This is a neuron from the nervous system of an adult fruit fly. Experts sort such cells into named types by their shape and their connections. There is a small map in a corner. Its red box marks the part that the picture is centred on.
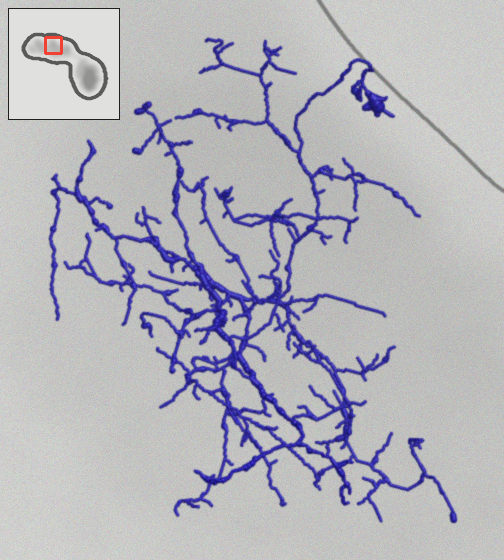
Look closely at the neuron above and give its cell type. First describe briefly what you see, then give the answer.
Its cell body lies at the upper right of the picture. In this view it is about as wide as it is tall. Its broad class is nerve-cord intrinsic neuron. Its cell type is IN13A032.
